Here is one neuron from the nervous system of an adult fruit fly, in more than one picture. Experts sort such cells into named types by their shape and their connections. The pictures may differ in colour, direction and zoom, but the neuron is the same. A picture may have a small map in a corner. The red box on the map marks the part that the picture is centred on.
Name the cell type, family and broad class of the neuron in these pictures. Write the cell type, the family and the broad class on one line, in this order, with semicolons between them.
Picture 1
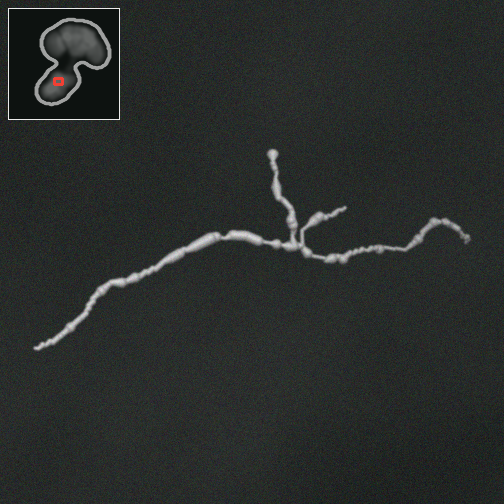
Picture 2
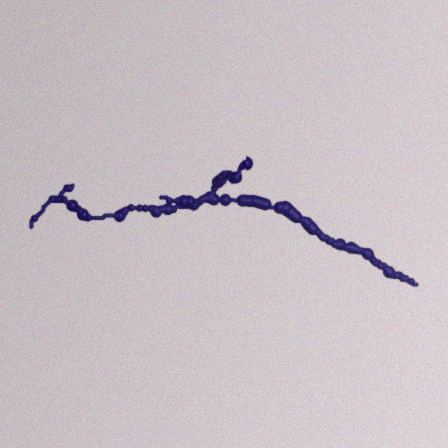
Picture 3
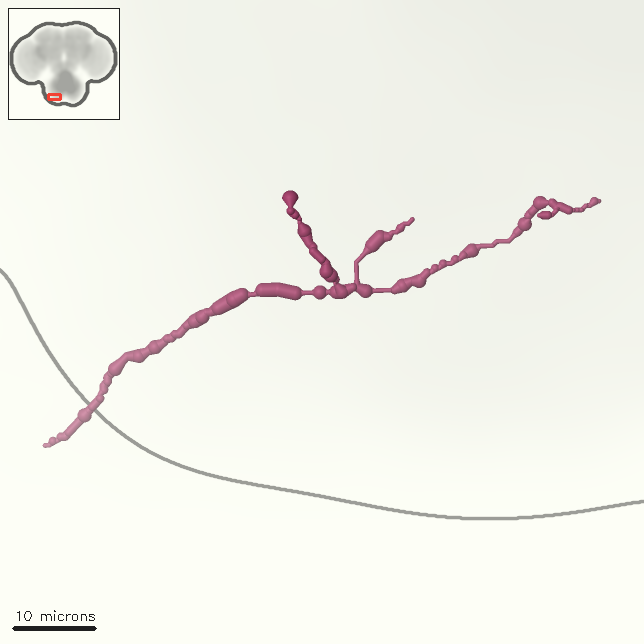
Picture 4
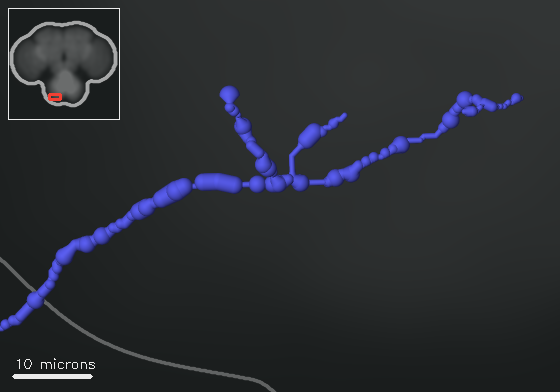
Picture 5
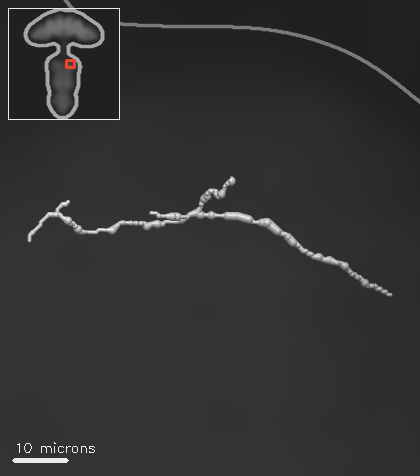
SNta29; class mechanosensory tactile; sensory neuron entering the nerve cord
